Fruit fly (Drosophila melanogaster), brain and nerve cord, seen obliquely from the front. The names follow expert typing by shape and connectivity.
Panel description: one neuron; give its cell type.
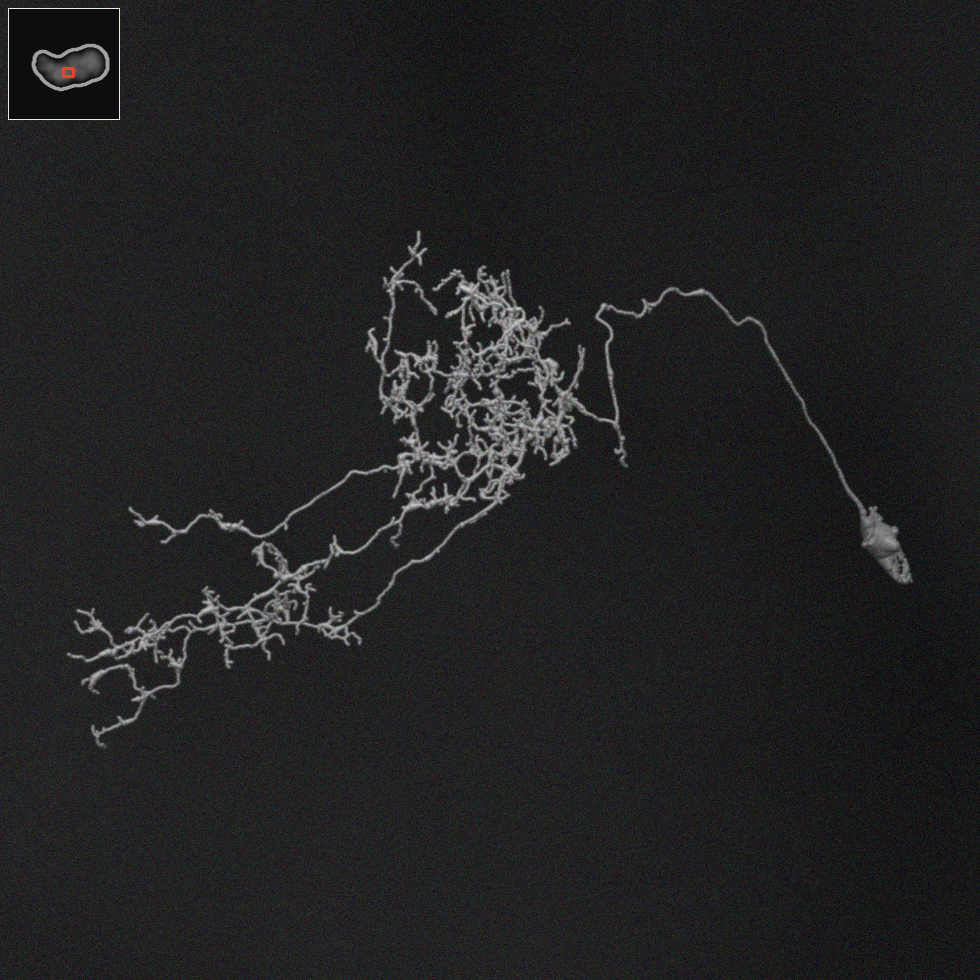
Li14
